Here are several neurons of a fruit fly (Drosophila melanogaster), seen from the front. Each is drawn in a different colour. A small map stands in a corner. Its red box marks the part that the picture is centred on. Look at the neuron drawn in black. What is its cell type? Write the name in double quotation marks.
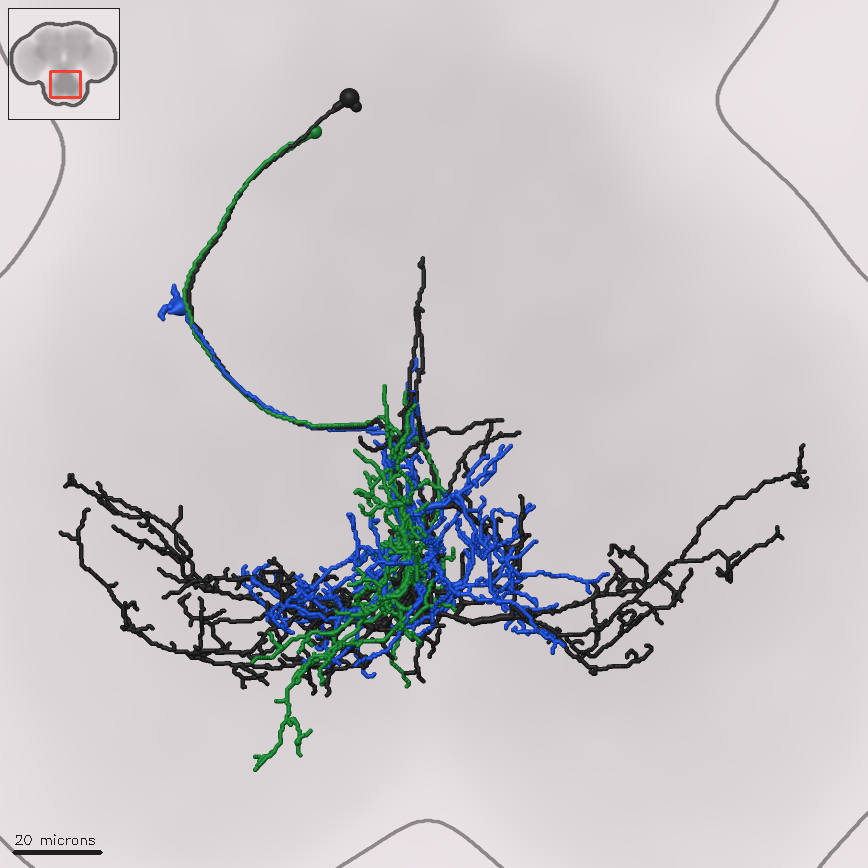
"IN11A016"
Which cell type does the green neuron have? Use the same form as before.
"IN11A032_d"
